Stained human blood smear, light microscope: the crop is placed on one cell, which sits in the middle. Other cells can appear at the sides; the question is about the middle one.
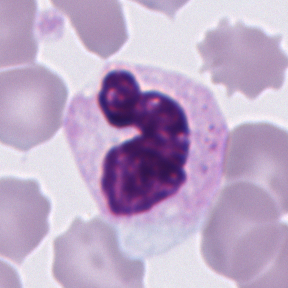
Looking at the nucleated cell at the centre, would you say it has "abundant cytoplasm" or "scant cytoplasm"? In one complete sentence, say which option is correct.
Its nucleus is set within plentiful cytoplasm.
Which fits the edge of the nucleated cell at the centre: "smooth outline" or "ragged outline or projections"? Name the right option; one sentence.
The border of this cell is smooth and even.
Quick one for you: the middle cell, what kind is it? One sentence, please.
This crop has a segmented neutrophil at its centre.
